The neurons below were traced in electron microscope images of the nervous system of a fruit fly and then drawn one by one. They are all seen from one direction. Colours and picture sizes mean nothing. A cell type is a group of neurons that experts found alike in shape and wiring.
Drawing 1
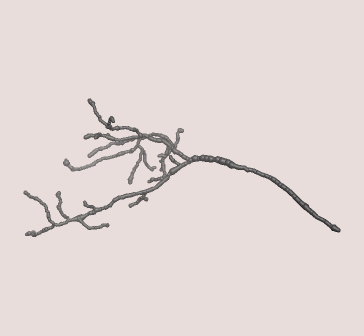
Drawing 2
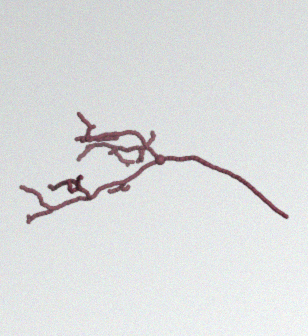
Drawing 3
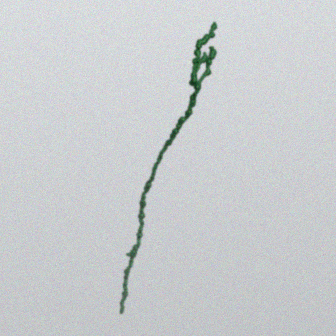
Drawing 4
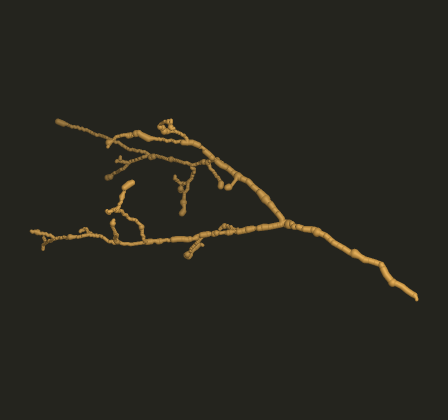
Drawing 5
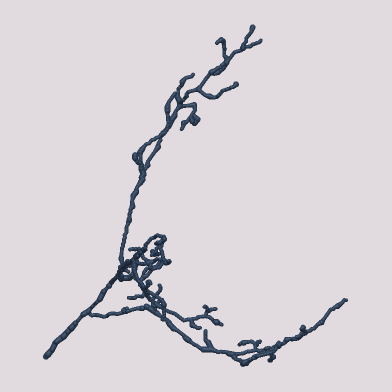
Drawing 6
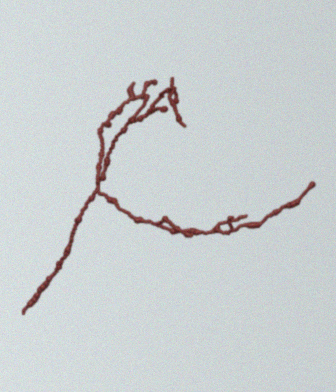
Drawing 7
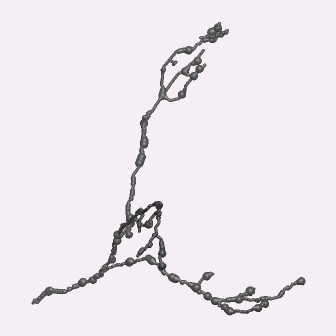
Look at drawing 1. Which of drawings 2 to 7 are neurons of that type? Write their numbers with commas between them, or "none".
2, 4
